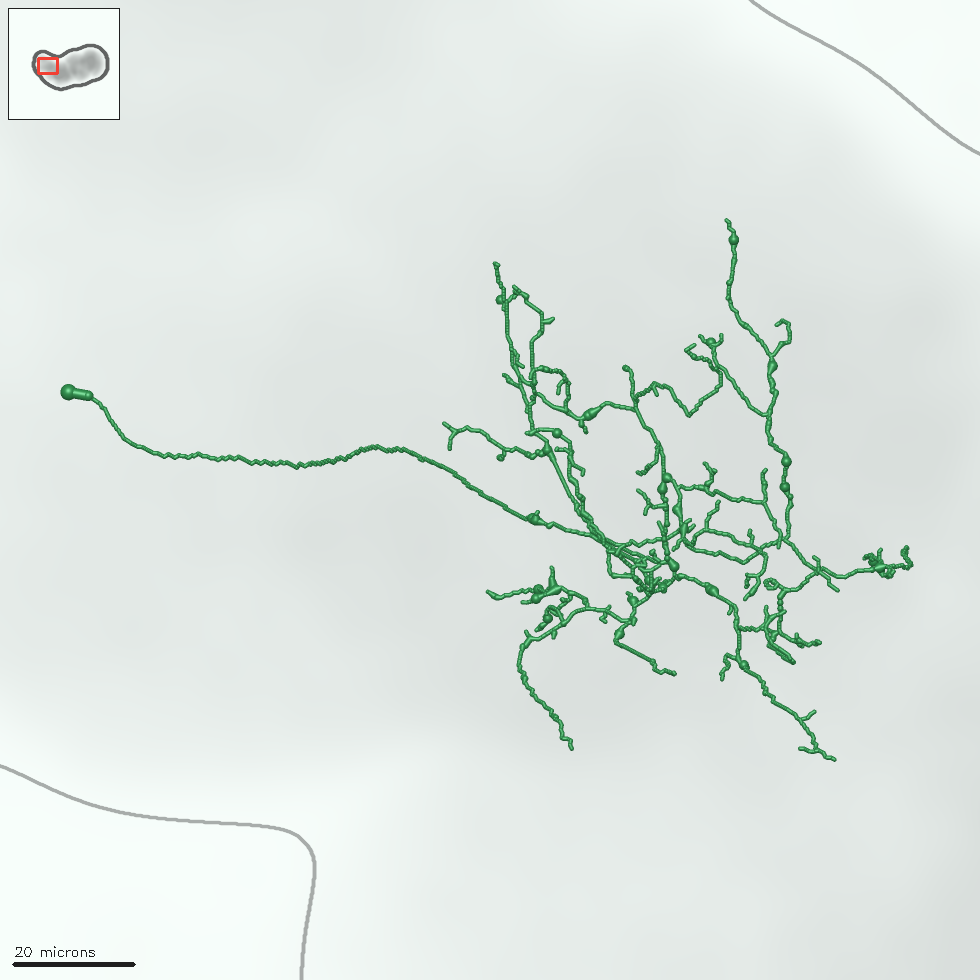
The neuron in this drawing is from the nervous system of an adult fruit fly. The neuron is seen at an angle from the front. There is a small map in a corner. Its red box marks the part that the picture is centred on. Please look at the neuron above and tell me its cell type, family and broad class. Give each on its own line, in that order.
IN05B090
hemilineage 05B
nerve-cord intrinsic neuron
